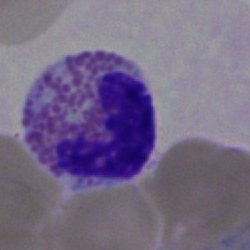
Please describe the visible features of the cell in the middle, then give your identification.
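Nucleus displaced to the right side of the cell. Nucleus indented, its hollow side facing upper left. Chromatin dark purple, densely clumped. Cytoplasm pale greyish-blue between the granules. Eosinophil.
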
